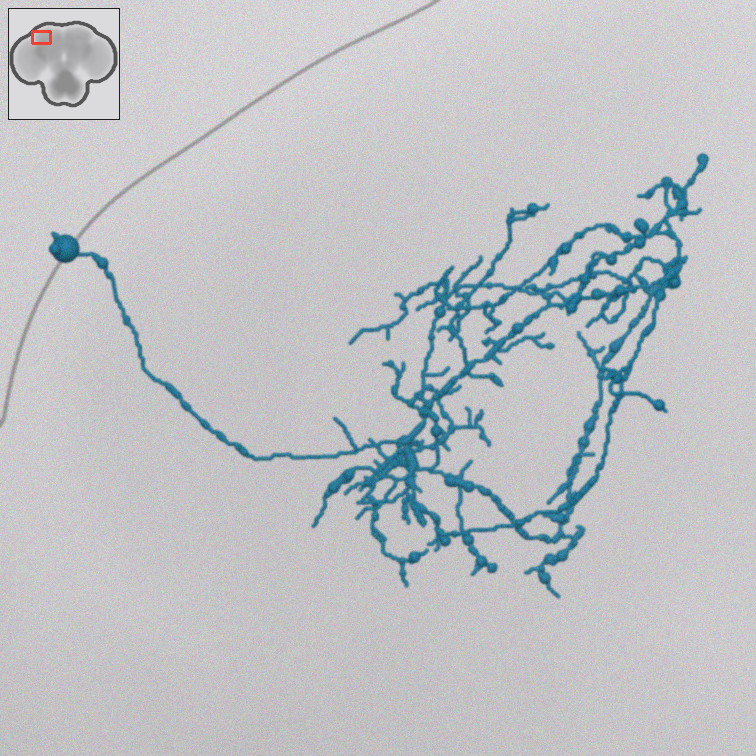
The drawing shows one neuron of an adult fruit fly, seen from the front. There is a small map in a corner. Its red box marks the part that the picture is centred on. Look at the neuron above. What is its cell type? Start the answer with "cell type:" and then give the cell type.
cell type: LHAD1f4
